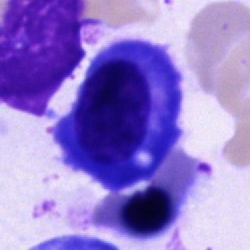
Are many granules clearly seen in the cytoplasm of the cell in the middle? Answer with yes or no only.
No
